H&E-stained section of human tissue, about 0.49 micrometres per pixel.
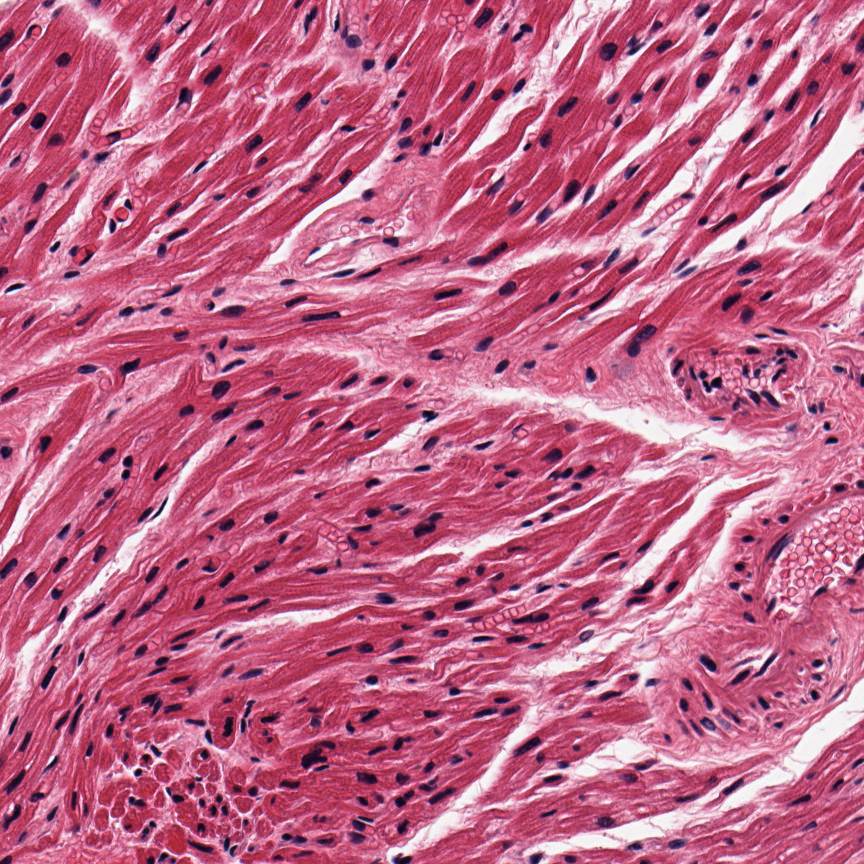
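Atrial appendage of the heart, haematoxylin and eosin. Muscle fibres branch and join neighbours, not running as separate parallel cells. Nuclei oval, central. Cytoplasm deep pink with faint lengthwise striations. Narrow capillaries between fibres hold red blood cells in single file.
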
